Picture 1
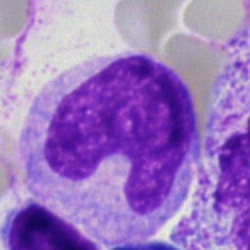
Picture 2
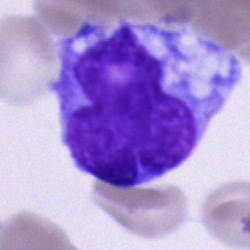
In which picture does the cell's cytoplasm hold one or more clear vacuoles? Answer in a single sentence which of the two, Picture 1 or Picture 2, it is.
There is at least one clear vacuole in the cytoplasm of the cell in Picture 2.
